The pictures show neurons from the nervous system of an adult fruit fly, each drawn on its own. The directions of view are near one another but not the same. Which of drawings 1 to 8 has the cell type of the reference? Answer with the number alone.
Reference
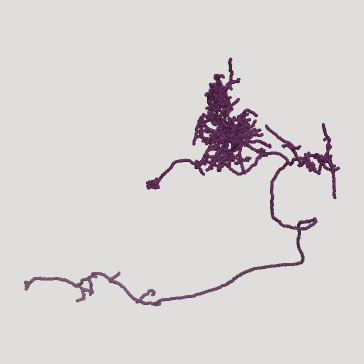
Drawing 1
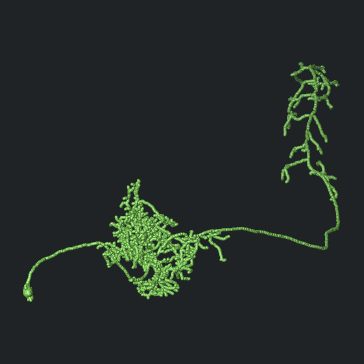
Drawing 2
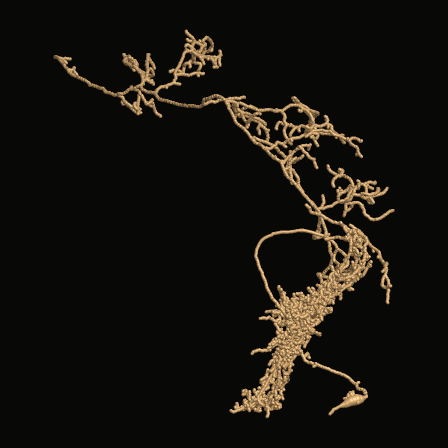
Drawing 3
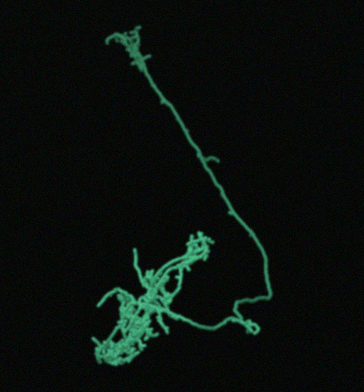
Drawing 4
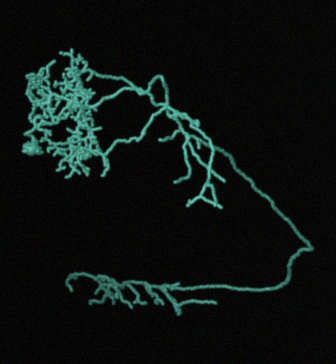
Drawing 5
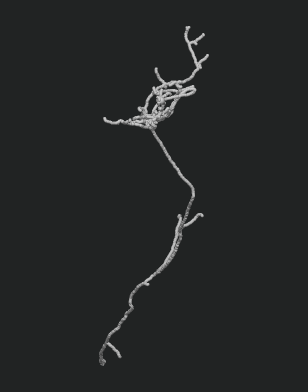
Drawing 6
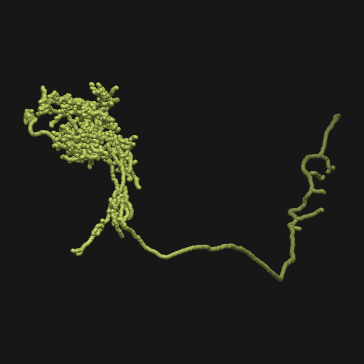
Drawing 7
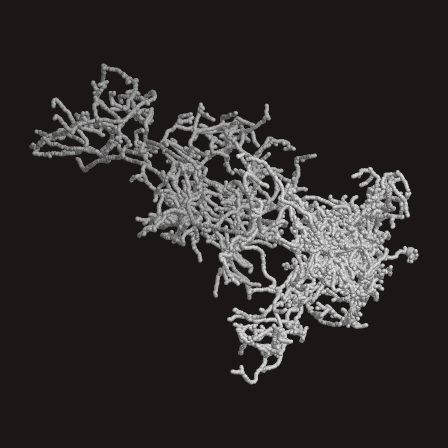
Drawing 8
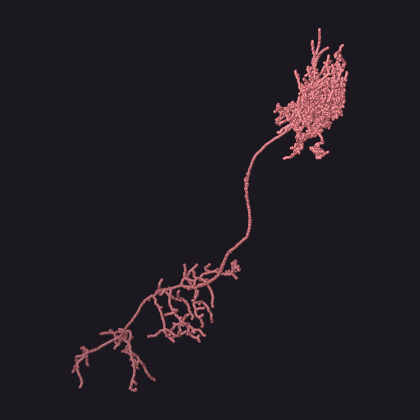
6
